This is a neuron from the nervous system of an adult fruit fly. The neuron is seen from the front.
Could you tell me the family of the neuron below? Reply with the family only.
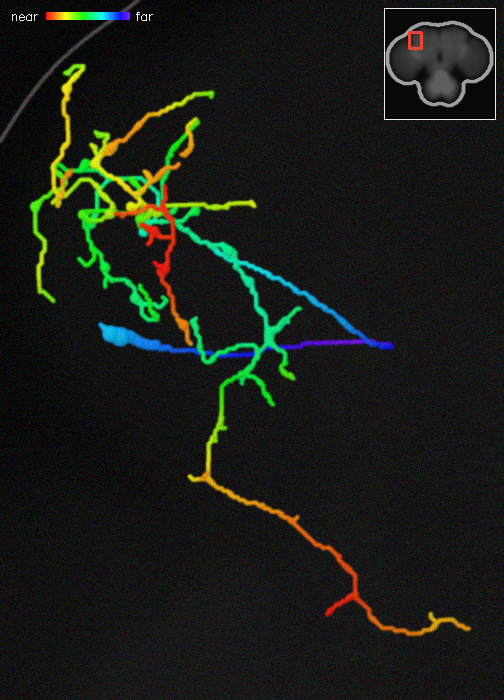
hemilineage LHp1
